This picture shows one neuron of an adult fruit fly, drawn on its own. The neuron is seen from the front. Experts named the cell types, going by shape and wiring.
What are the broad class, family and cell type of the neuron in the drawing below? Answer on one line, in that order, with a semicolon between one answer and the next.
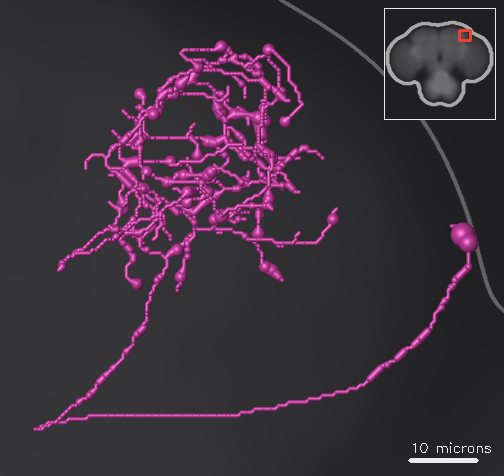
central-brain intrinsic neuron; hemilineage LHp1; LHPV4a10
